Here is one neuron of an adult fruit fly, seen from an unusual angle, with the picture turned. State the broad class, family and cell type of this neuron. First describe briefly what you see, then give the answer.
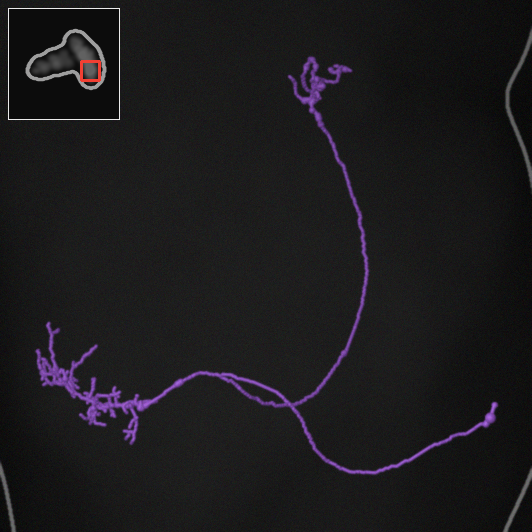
Its cell body lies at the lower right of the picture. Dozens of branch ends can be seen. Its broad class is central-brain intrinsic neuron. Its family is hemilineage SLPa&l1_lateral. It is of cell type CB4112.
